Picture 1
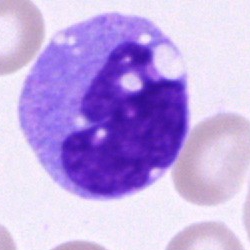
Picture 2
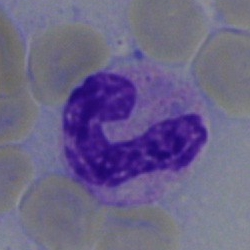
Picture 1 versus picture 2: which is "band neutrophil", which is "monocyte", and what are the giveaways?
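In this pair, the monocyte occupies picture 1 and the band neutrophil picture 2. The monocyte nucleus is folded, with its indentation facing the left side of the cell, and it sits toward the right side. The band neutrophil nucleus is curved, its open side facing the upper right.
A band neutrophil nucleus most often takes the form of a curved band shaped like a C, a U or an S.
Chromatin in the monocyte stains dark purple and looks fairly dense, while in the band neutrophil it is dark purple and coarsely clumped.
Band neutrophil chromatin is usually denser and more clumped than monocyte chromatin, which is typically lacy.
The monocyte's cytoplasm is pale lilac-blue, with several clear round vacuoles scattered through the cell and the largest at its upper right.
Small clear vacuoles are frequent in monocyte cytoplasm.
The band neutrophil has a round, smooth outline, no vacuoles in its cytoplasm and no visible nucleoli.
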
